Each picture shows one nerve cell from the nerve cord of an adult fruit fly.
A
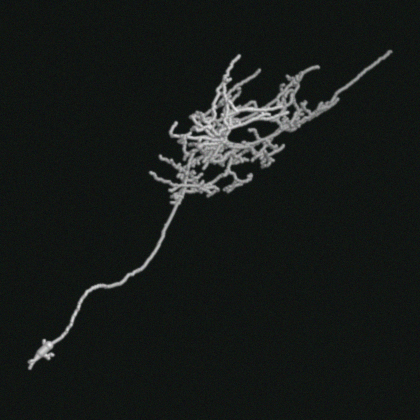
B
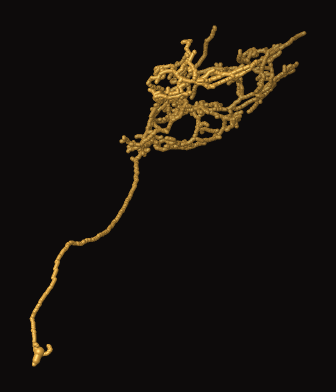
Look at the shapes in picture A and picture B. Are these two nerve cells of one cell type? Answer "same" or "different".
same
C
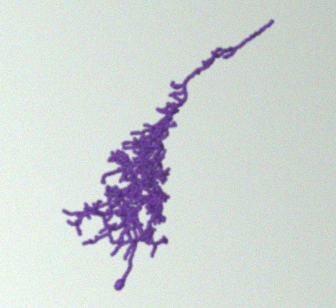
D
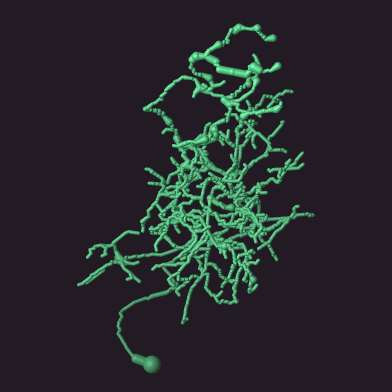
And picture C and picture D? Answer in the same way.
same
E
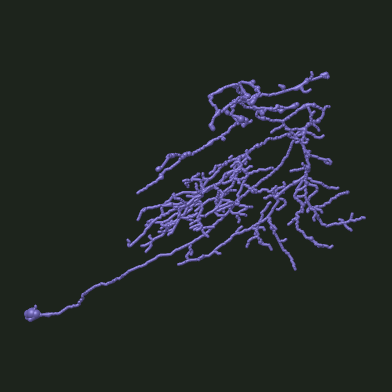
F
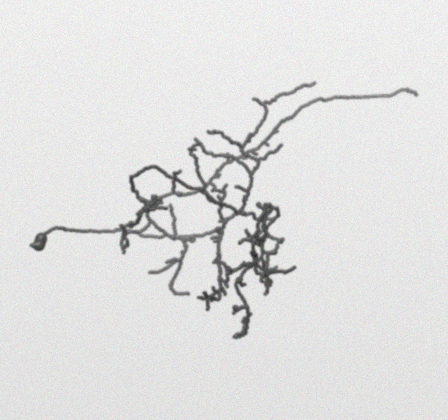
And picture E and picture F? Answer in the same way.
same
